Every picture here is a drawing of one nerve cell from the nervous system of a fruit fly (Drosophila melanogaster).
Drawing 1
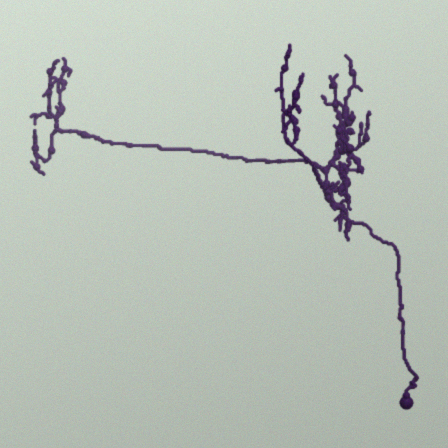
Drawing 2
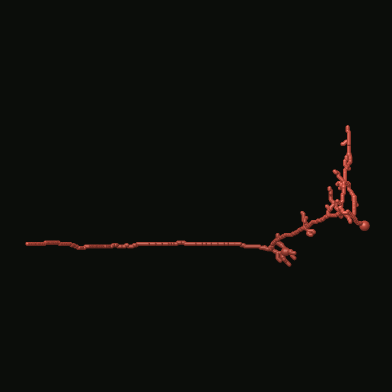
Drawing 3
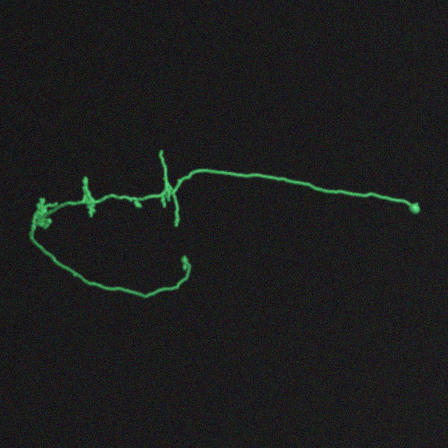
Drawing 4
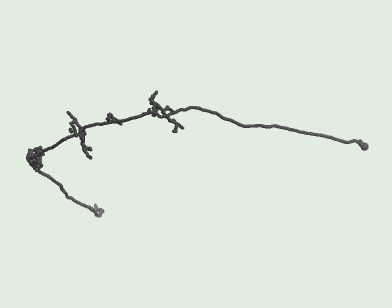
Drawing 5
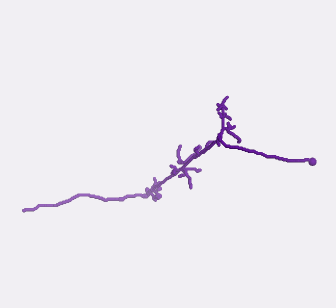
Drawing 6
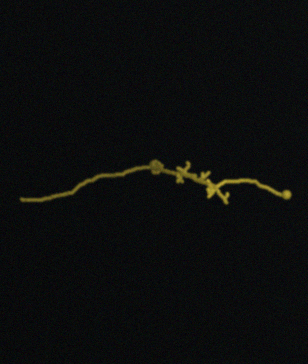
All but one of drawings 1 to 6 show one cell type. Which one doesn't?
1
